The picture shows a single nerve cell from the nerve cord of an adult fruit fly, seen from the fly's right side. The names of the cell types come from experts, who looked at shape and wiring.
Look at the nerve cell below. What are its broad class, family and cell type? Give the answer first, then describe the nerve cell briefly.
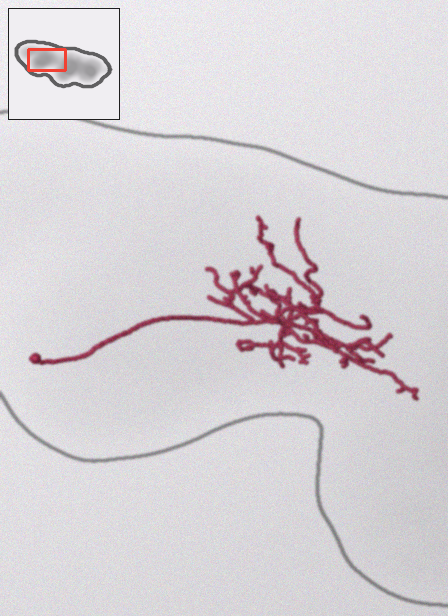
It is a nerve-cord intrinsic neuron. The family is hemilineage 05B. It is of cell type IN05B090. As drawn here it is wider than it is tall.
